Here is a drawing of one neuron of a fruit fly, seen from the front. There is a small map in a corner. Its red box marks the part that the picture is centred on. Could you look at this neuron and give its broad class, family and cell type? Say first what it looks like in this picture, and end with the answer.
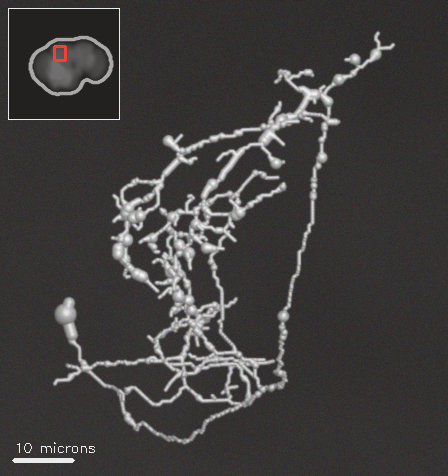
By the scale bar it is about 70 microns tall in this view. Dozens of branch ends can be seen. Its broad class is central-brain intrinsic neuron. The family is hemilineage DL1_ventral. Its cell type is AOTU060.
